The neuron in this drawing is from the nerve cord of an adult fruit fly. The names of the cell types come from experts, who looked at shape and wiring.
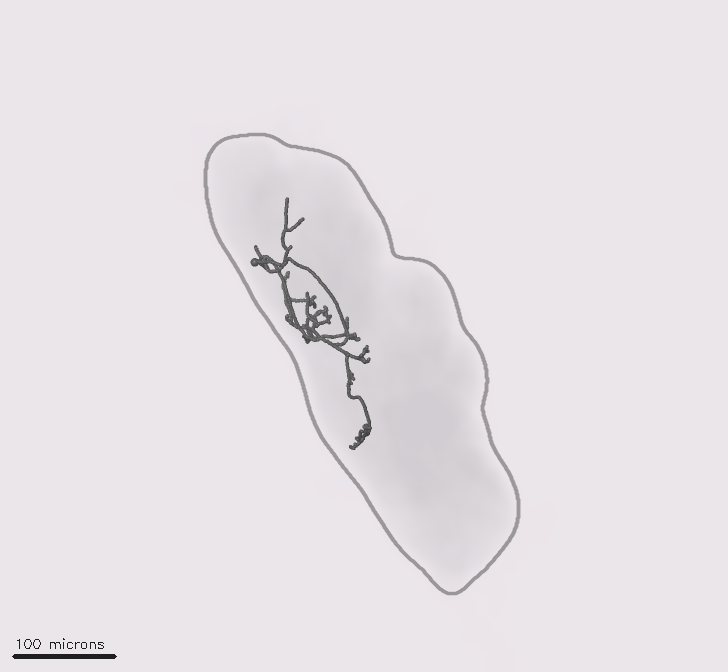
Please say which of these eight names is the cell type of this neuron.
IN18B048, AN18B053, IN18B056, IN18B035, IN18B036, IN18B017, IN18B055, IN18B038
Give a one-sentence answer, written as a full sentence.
As a matter of cell type, the neuron is IN18B055.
